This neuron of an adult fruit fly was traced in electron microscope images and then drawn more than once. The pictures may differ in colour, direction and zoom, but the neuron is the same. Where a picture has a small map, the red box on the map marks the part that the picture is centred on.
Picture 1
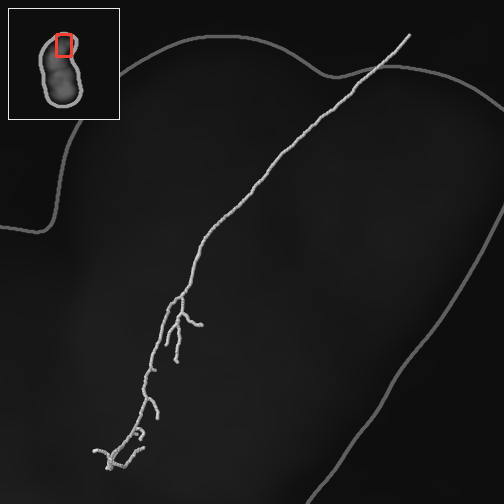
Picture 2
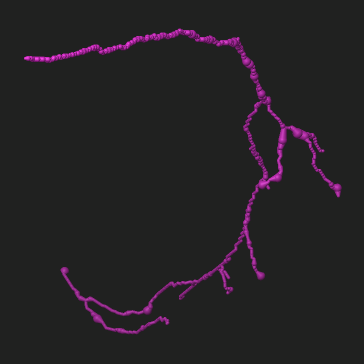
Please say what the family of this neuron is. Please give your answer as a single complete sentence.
The neuron takes class mechanosensory proprioceptive as its family.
